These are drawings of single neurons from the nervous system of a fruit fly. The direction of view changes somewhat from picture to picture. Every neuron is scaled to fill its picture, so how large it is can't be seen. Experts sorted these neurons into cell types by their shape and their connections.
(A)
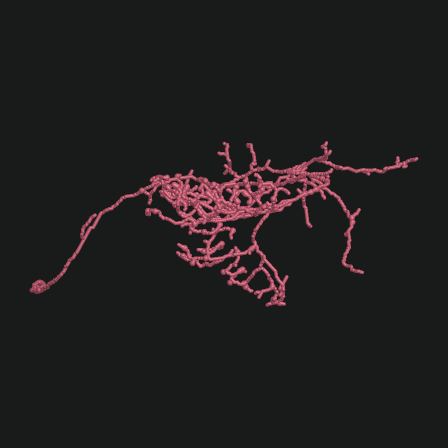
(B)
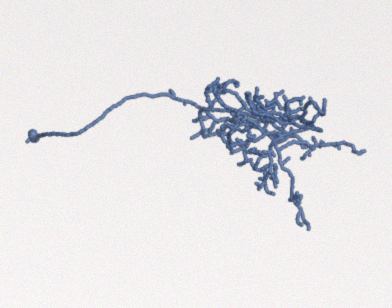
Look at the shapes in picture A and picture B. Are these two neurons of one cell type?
yes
